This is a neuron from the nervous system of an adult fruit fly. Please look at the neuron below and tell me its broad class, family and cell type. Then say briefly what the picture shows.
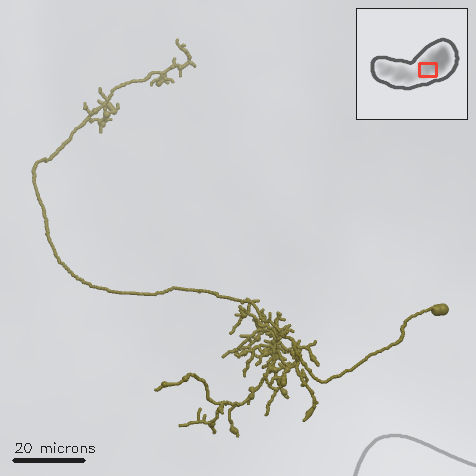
This is an optic-lobe intrinsic neuron. The family is Tm. The cell type is Tm37. From left to right in the picture it spans about 120 microns. The picture shows dozens of branch ends.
